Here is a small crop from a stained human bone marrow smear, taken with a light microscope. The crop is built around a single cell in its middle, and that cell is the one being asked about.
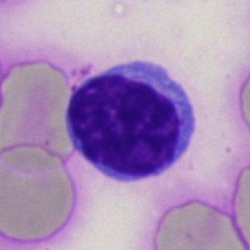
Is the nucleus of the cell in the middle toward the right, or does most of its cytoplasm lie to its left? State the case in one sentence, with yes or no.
No, its nucleus is placed toward the left side of the cell.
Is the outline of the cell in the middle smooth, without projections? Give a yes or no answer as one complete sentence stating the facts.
Yes, the cell's outline is smooth, without projections.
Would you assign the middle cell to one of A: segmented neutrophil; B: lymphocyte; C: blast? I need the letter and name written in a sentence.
In this crop the central cell is a lymphocyte, which option B correctly states.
